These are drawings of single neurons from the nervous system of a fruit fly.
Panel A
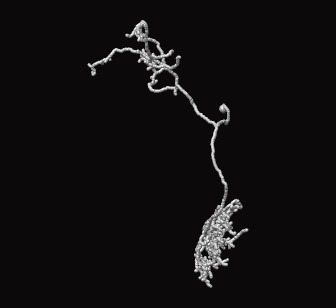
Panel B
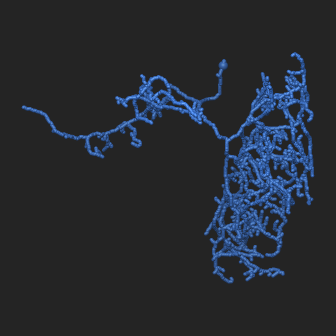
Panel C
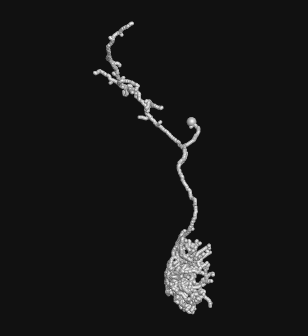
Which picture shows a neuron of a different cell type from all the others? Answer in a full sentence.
The neuron in panel B is of another cell type than the rest.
